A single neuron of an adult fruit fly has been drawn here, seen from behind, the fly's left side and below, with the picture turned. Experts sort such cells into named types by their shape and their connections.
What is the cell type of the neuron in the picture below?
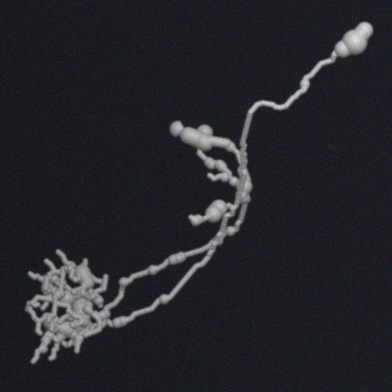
T5b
